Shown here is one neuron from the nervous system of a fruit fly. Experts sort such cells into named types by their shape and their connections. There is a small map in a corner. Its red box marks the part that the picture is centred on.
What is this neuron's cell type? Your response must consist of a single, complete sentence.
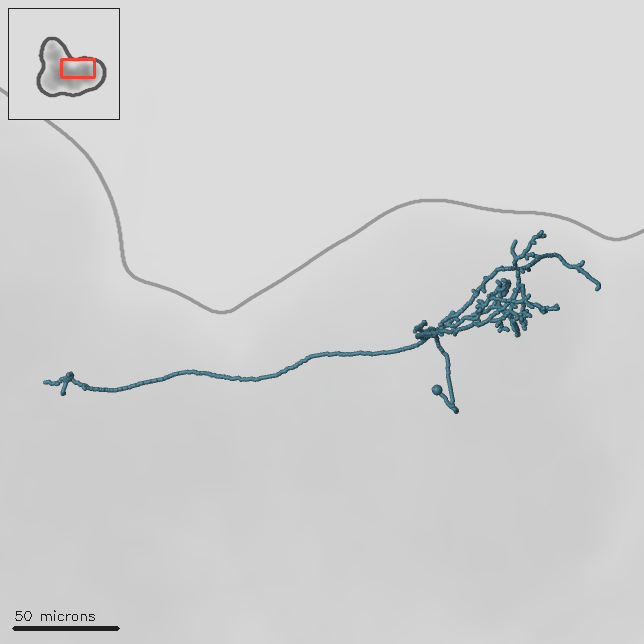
It is to cell type CB3208 that the neuron belongs.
